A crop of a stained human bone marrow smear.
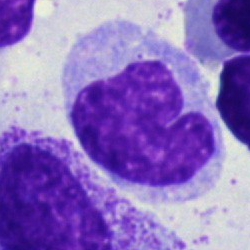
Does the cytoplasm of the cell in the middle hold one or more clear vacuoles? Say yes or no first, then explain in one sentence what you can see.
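No. No vacuoles are seen in the cytoplasm.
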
